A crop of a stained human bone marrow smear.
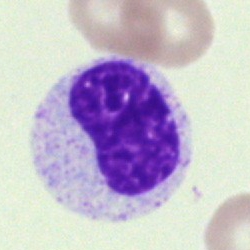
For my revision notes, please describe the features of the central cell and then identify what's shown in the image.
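Fine pinkish-purple granules are scattered through pale bluish-grey cytoplasm. The nucleus lies off-centre, toward the upper right of the cell, and is indented, with the notch on its left side. This is a metamyelocyte.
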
